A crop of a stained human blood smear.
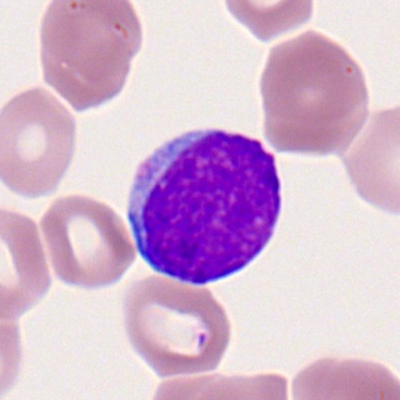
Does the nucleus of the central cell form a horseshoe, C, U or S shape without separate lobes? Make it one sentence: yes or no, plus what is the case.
No, the cell's nucleus is gathered into one compact round or oval mass.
